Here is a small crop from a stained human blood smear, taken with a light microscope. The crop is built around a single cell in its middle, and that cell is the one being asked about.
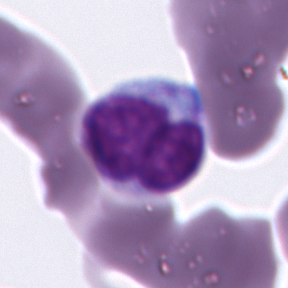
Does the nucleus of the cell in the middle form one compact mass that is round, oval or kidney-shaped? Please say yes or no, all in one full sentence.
No, separate lobes make up the nucleus of this cell.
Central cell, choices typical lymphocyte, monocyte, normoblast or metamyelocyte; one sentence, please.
For this crop, the cell in the middle is a typical lymphocyte.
